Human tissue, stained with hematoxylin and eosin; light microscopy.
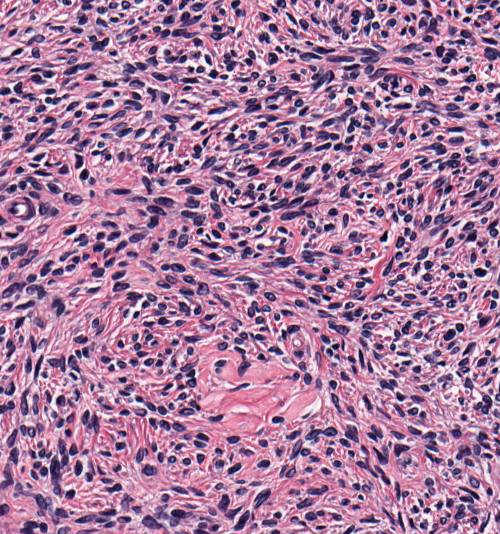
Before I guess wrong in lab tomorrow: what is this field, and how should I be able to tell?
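Ovarian cortex fills this field. Point one: the whole field is a densely cellular sheet of spindle-shaped cells.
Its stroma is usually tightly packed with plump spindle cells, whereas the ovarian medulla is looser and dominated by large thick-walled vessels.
Point two: the spindle cells run in short intersecting bundles that swirl into whorls.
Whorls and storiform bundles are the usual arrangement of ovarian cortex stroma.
Point three: the nuclei are elongated to ovoid and darkly stained, set in scant pink cytoplasm with indistinct borders between neighbouring cells.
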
